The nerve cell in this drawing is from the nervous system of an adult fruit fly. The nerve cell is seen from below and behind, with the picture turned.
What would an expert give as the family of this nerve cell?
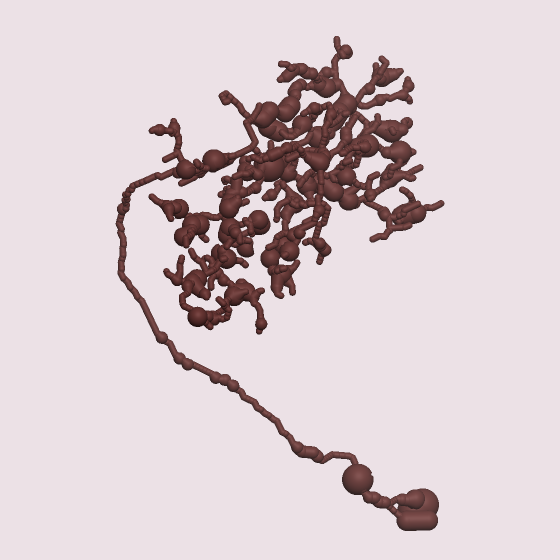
Dm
